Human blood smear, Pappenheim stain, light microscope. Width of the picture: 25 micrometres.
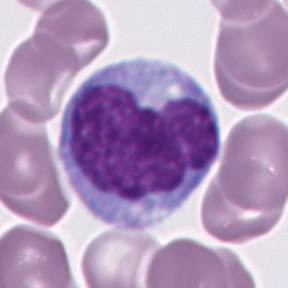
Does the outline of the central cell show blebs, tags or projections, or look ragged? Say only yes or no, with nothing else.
No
